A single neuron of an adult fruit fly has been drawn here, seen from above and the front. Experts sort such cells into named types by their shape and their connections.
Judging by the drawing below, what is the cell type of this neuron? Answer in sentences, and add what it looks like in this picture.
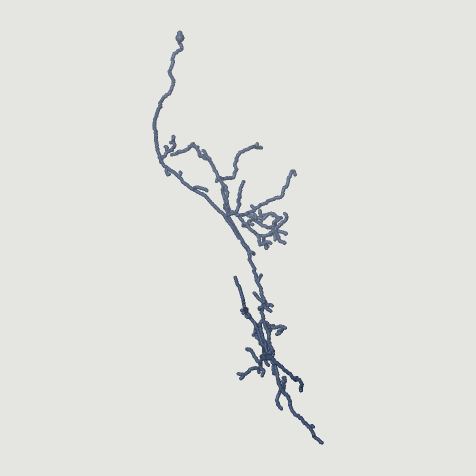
The cell type is IN21A054. This is a nerve-cord intrinsic neuron. Its cell body lies at the top of the picture. As drawn here it is taller than it is wide.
